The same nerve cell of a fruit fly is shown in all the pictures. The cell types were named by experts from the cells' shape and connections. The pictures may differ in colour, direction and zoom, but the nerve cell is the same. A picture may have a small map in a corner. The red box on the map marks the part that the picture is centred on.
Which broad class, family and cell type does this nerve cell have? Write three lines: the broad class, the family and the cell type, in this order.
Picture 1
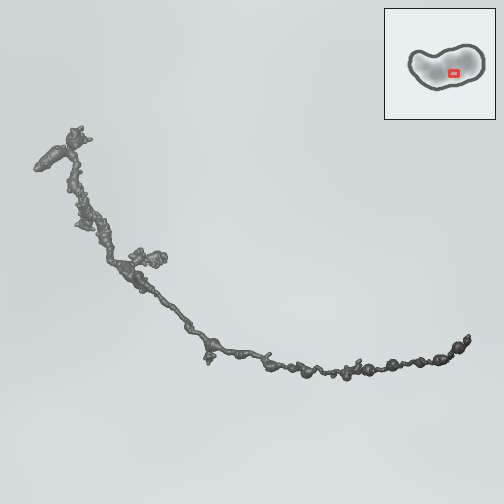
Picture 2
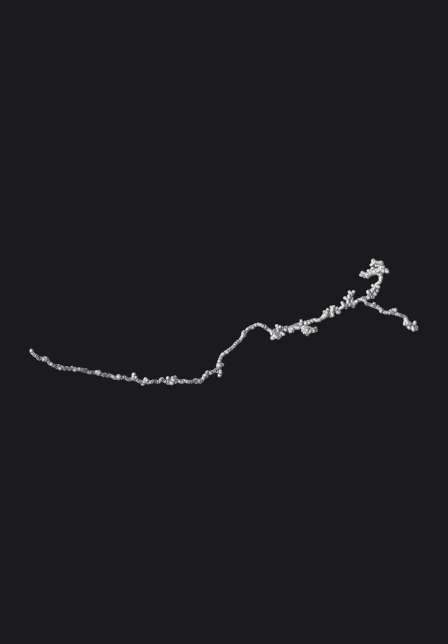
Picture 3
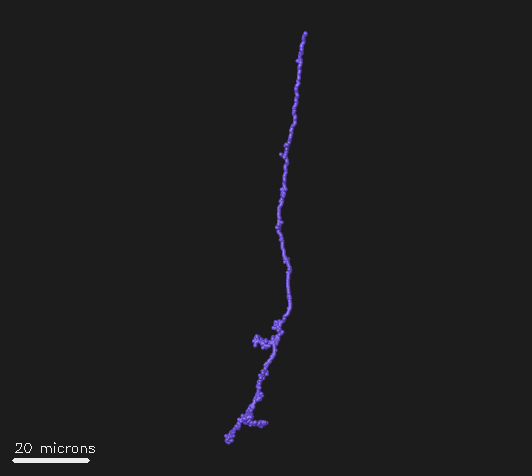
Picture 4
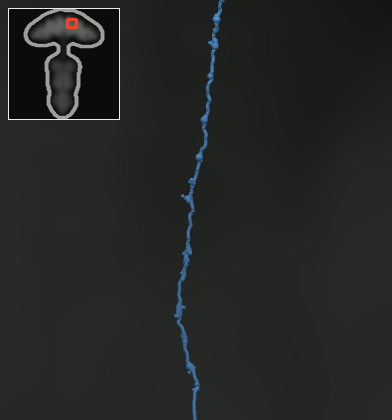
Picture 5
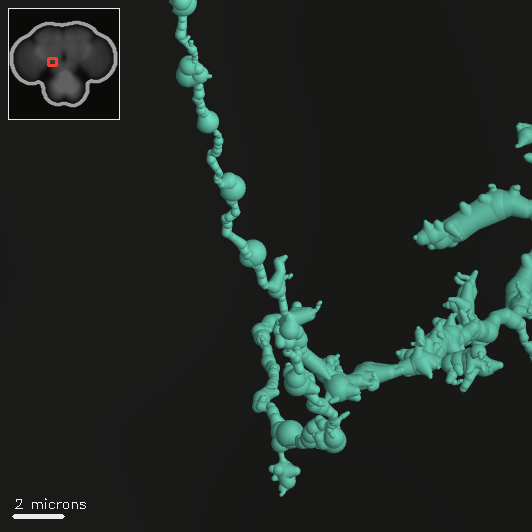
sensory neuron entering the brain
class mechanosensory
JO-ED1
